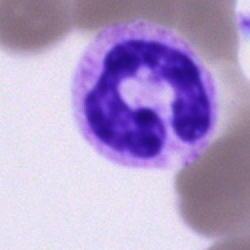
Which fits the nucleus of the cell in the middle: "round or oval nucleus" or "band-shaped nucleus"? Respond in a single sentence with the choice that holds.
A nucleus drawn out into a curved band, without separate lobes, is seen in this cell.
